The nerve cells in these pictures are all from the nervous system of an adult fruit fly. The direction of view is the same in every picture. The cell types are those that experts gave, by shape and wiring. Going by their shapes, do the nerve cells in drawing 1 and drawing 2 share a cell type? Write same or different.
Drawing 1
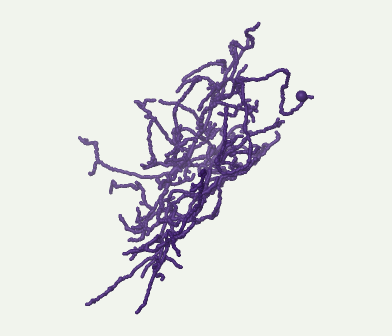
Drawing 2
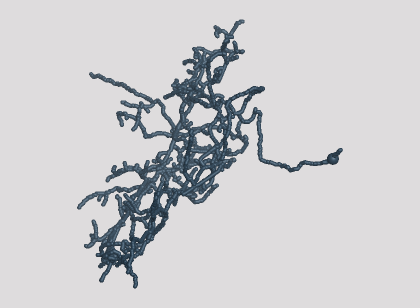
same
